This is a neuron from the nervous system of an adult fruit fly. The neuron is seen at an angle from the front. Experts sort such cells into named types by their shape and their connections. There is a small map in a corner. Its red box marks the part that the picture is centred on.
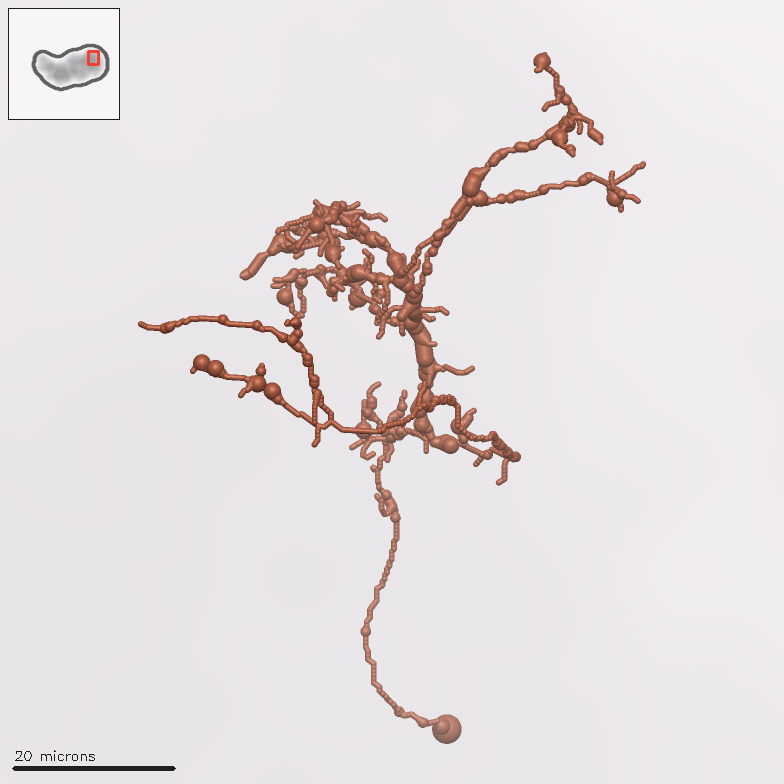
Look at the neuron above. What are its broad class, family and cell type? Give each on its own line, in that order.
optic-lobe intrinsic neuron
Y
Y12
